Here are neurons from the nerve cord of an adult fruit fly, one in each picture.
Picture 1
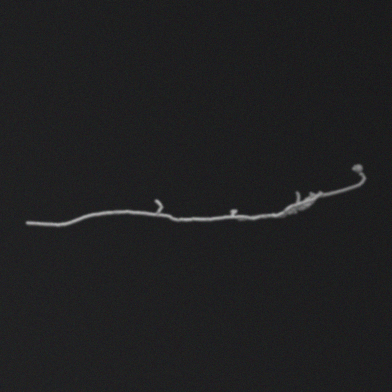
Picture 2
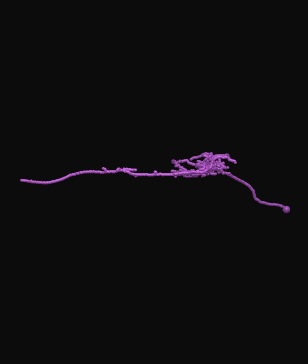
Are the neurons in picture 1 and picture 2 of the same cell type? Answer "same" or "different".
different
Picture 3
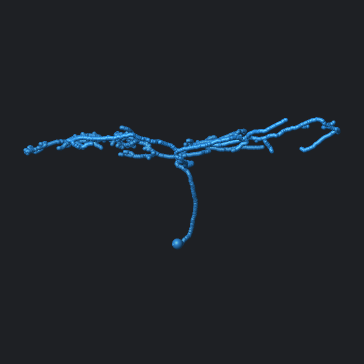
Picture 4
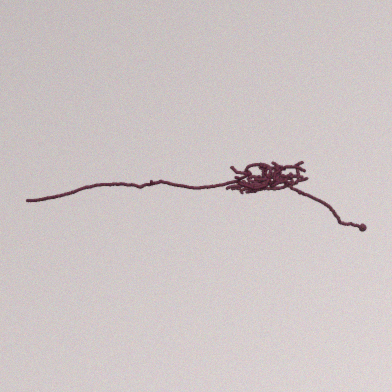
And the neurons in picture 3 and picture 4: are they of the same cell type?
different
